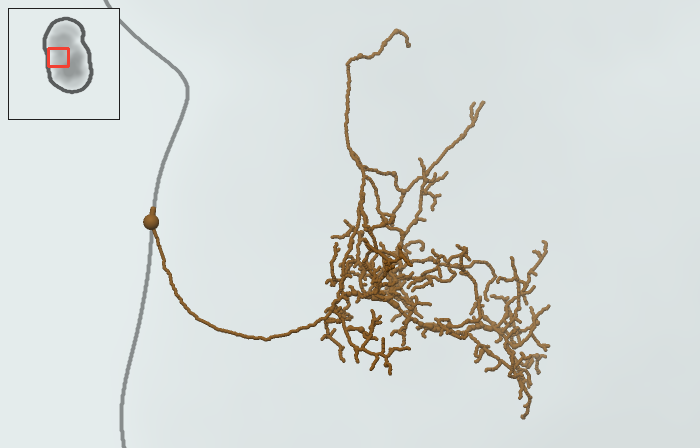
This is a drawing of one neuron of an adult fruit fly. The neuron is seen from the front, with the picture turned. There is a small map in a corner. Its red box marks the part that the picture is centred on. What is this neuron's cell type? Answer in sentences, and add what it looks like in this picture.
The cell type is CL184. Its broad class is central-brain intrinsic neuron. The cell body is on the left of the picture. The picture shows dozens of branch ends.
